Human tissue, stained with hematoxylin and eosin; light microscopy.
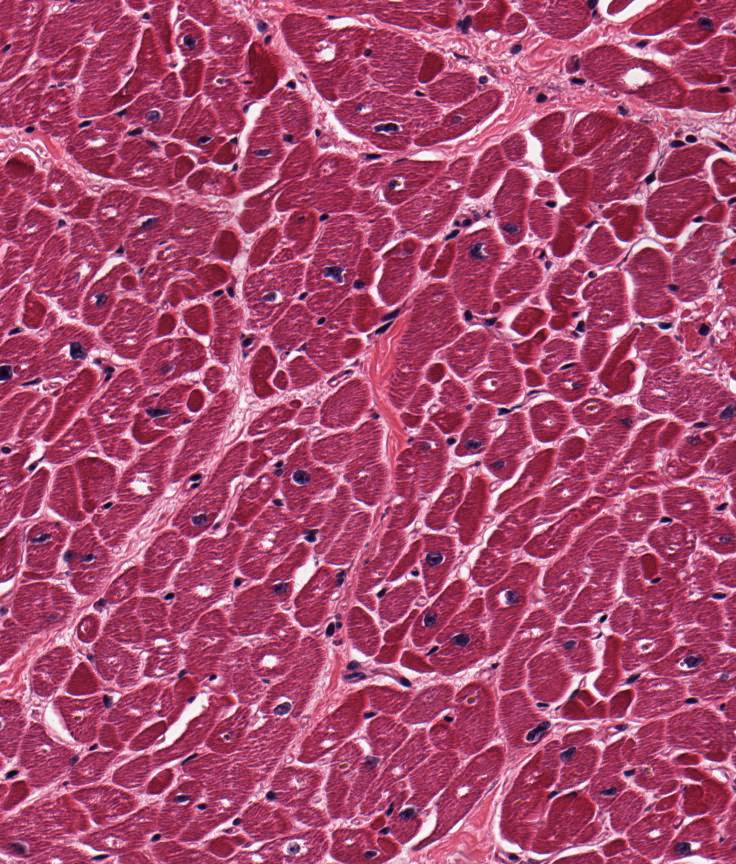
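Left ventricle of the heart (H&E). Muscle fibre nuclei central within fibre profiles, many ringed by a small pale clear halo. Fibre cytoplasm a fairly even deep pink-red. Small dark elongated nuclei in the narrow spaces between fibres.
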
